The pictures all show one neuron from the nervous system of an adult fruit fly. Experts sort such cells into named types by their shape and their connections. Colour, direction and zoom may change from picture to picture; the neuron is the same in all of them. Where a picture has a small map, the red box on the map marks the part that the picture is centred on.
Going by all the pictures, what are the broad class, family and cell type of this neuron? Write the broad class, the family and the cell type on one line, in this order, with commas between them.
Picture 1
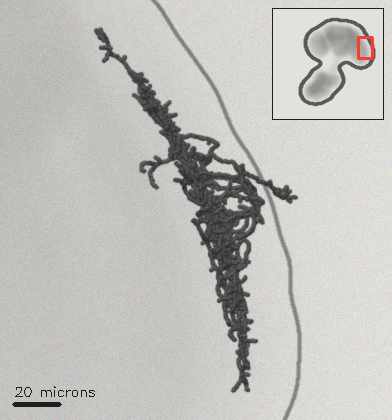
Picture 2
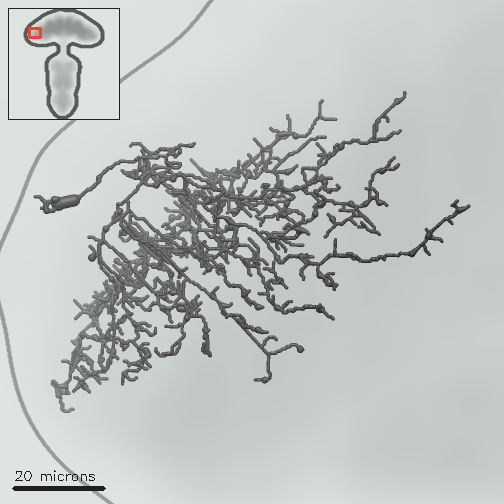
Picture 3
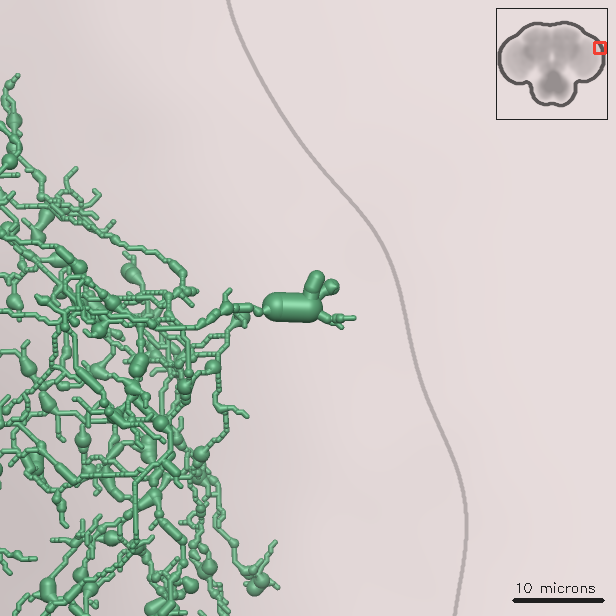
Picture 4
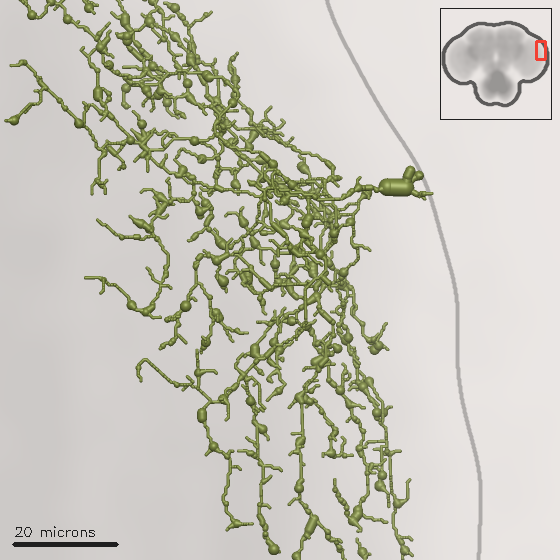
optic-lobe intrinsic neuron, Dm, Dm20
